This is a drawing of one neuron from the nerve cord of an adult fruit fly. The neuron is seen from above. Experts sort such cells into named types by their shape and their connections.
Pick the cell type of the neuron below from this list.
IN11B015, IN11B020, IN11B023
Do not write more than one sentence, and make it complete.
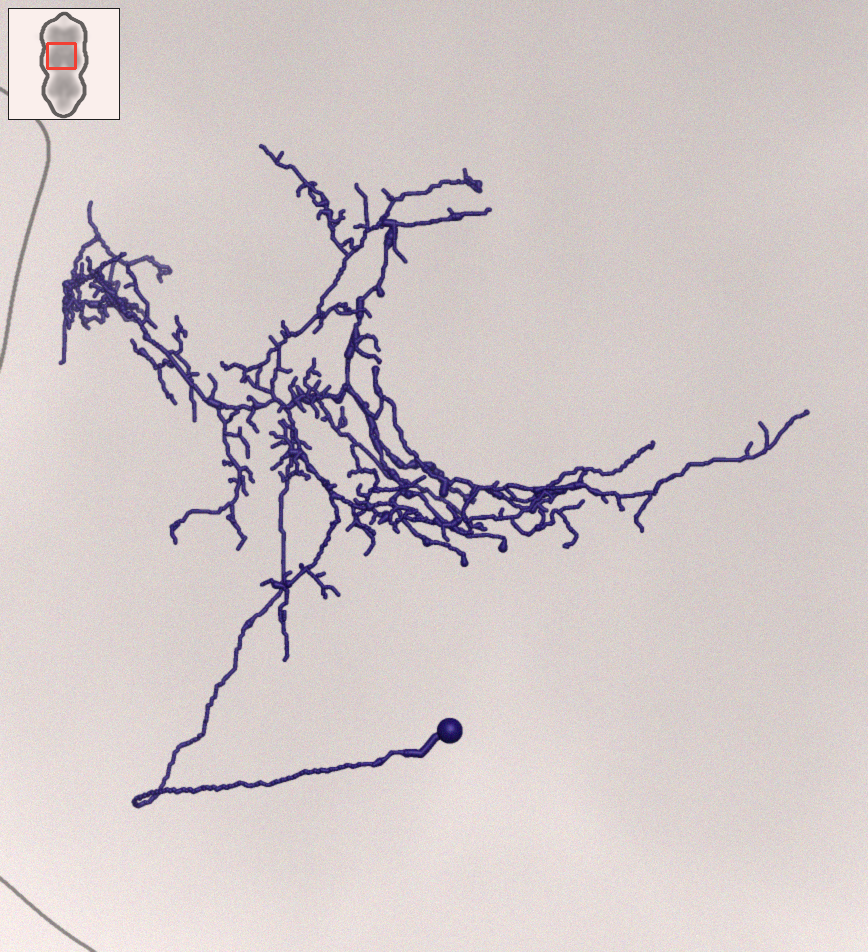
This neuron is a cell of type IN11B015.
